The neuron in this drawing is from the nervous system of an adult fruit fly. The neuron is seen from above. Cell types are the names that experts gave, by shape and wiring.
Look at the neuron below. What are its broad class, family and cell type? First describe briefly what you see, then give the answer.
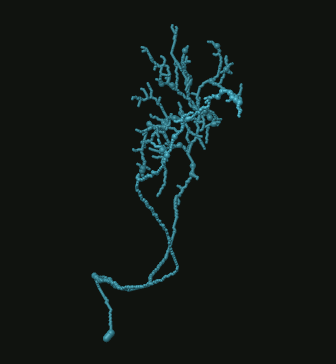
The picture shows dozens of branch ends. In this view it is taller than it is wide. This is a visual projection neuron. The family is MeVP. It is of cell type MeVP10.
